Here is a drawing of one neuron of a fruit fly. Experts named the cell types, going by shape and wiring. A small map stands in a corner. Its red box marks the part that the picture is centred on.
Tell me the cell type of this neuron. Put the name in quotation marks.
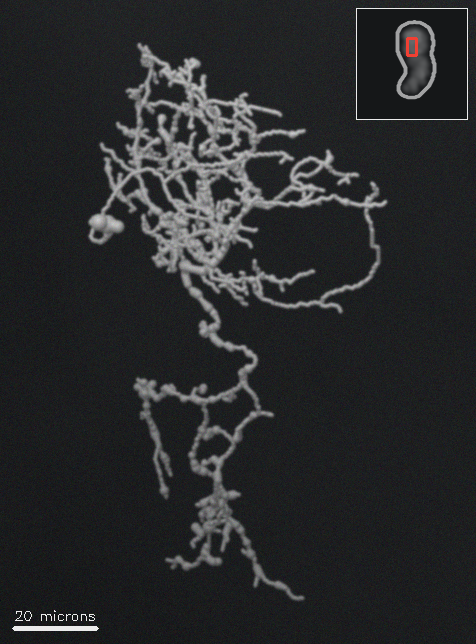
"PS317"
